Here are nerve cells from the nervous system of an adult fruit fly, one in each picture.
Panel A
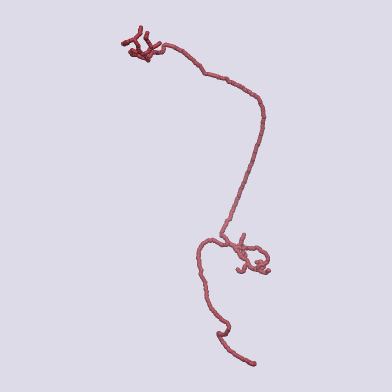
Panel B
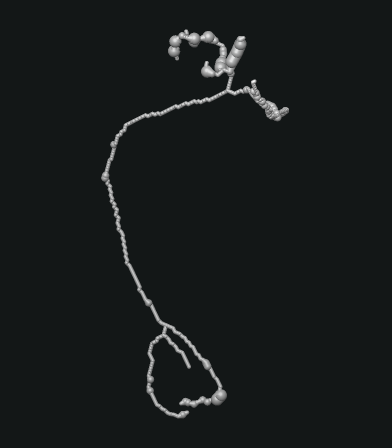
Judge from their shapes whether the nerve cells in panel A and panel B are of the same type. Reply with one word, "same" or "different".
different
